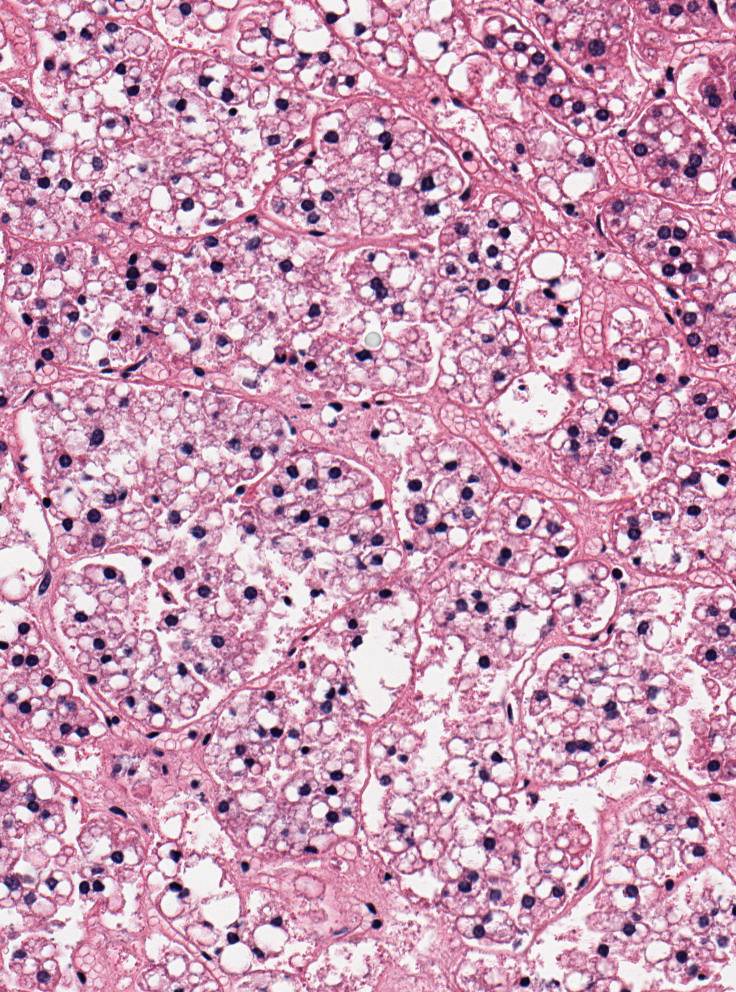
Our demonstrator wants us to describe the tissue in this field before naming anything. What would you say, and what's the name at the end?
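Across the whole field, cells sit in rounded nests with thin pink septa between them. Their cytoplasm is abundant and pale pink, packed with many small clear vacuoles, so it looks bubbly. Nuclei are small, round and dark, and much the same in size and shape from one nest to the next. This is adrenal gland.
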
